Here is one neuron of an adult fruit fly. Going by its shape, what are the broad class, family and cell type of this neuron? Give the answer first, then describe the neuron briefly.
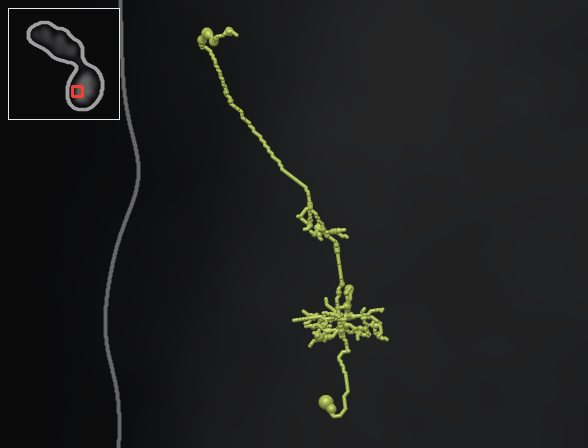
It is an optic-lobe intrinsic neuron. Its family is Tm. Its cell type is Tm4. The cell body can be seen at the bottom of the picture. As drawn here it is taller than it is wide.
